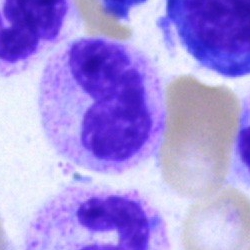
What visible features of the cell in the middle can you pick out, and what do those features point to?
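Outline round and smooth. Nucleus deeply indented from the left side. No nucleoli visible. Fine pink-purple granules scattered through the cytoplasm. Band neutrophil.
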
